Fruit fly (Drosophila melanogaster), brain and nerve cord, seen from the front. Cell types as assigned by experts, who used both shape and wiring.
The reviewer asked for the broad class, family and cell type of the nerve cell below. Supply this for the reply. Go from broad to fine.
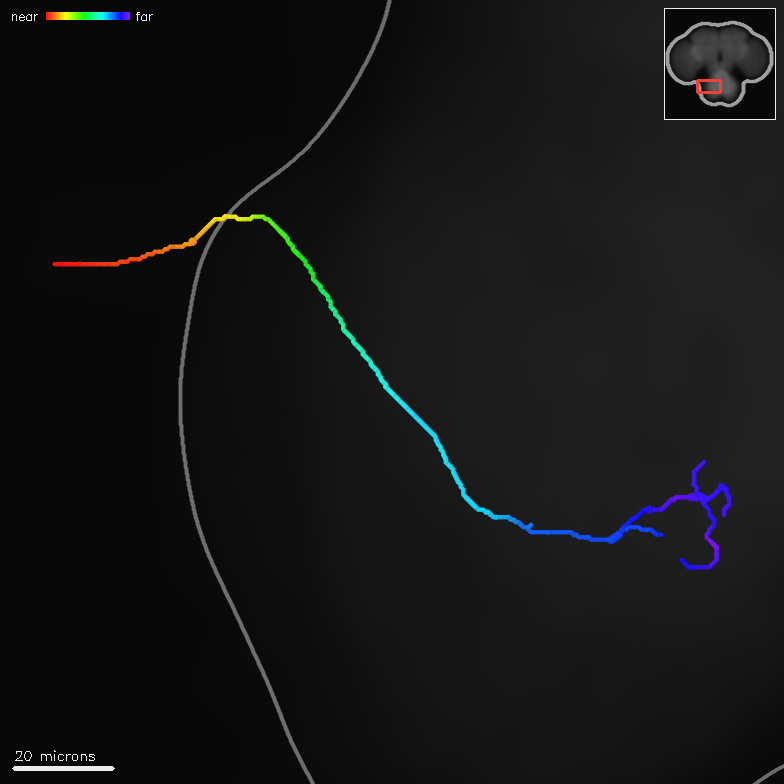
sensory neuron entering the nerve cord; class gustatory; WG1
